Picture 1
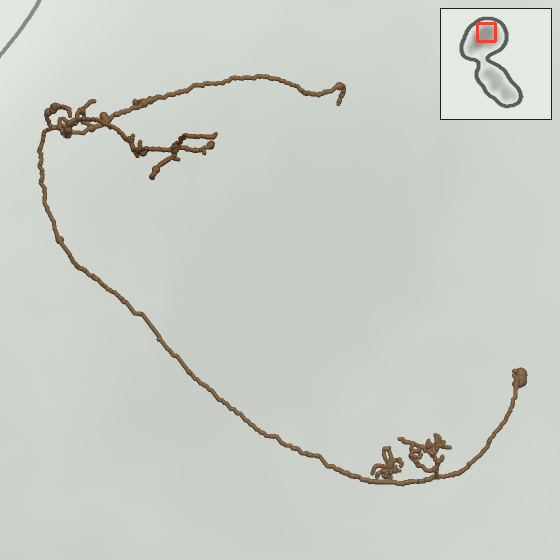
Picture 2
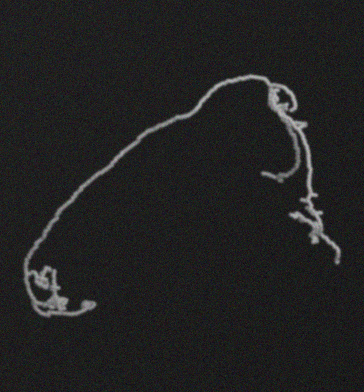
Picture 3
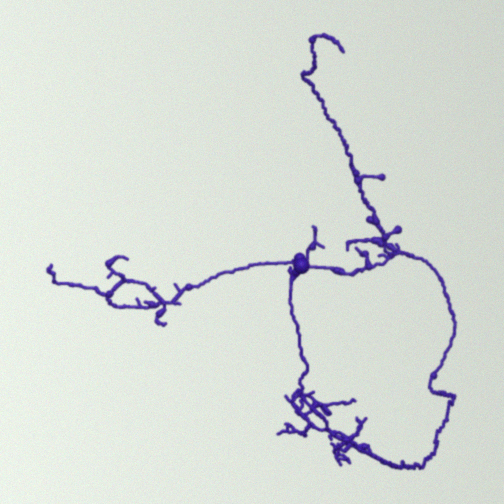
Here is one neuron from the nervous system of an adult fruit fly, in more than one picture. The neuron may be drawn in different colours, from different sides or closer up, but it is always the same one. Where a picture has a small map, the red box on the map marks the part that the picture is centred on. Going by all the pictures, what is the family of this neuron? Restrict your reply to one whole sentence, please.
Family class Kenyon Cell is assigned to this neuron.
